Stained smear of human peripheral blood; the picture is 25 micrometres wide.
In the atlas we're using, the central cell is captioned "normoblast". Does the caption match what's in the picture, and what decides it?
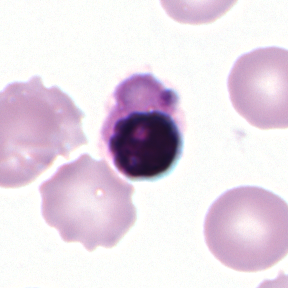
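Look first at the cytoplasm, pale pinkish-lilac rather than deep blue.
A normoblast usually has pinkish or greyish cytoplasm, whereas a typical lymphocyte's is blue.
So the colour is on the side of normoblast and against typical lymphocyte. Now the nucleus: its chromatin is dense and very dark purple, with only a few small paler spots.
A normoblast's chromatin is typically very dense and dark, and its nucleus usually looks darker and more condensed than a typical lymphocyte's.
This too favours normoblast. The cell is about 10 by 7 micrometres, with the nucleus in its lower part, most of the cytoplasm above it and only a thin rim at the sides and bottom. One small dark purple dot lies at the upper right edge of the cytoplasm, and no other granules are visible. So yes, normoblast fits.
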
